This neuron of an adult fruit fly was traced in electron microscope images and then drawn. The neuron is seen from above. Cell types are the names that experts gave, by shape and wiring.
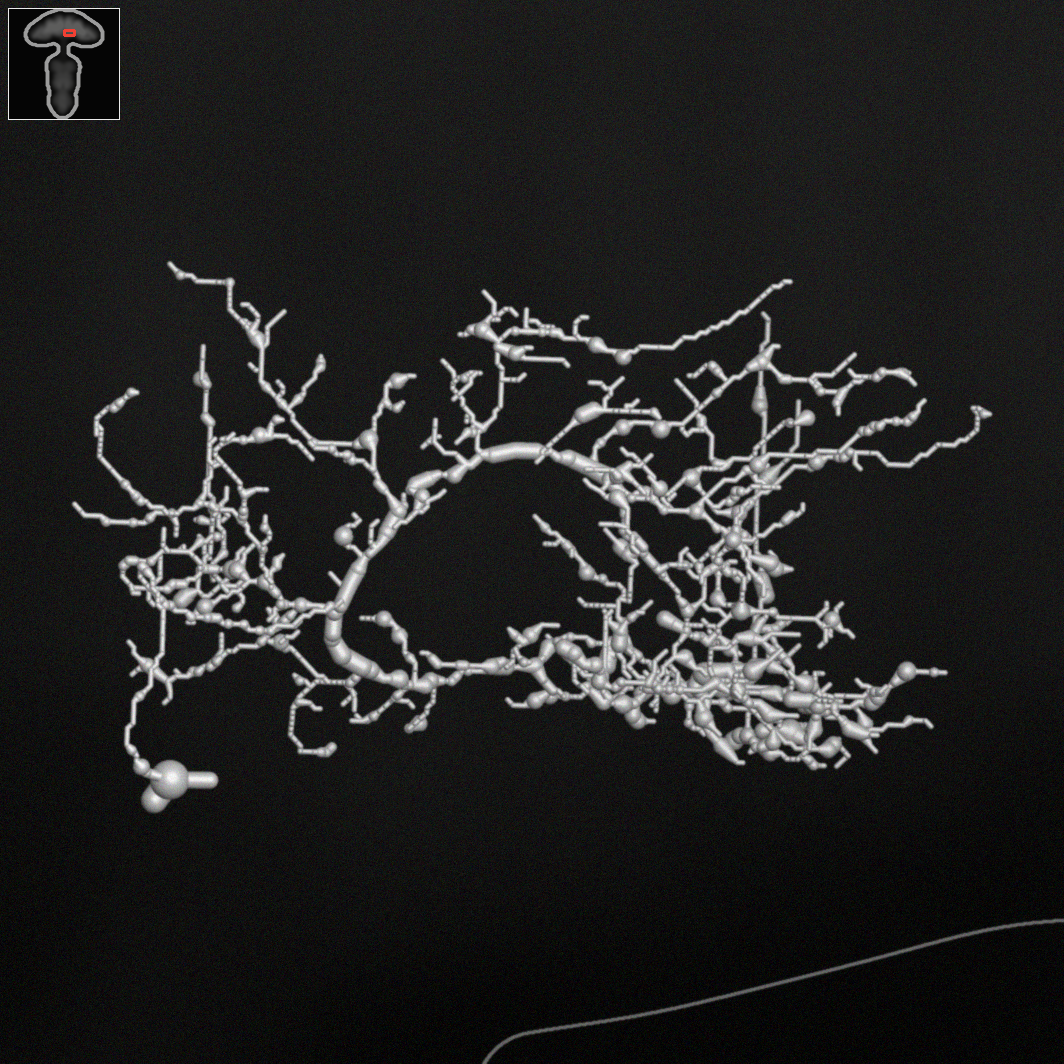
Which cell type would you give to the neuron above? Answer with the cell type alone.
PS160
